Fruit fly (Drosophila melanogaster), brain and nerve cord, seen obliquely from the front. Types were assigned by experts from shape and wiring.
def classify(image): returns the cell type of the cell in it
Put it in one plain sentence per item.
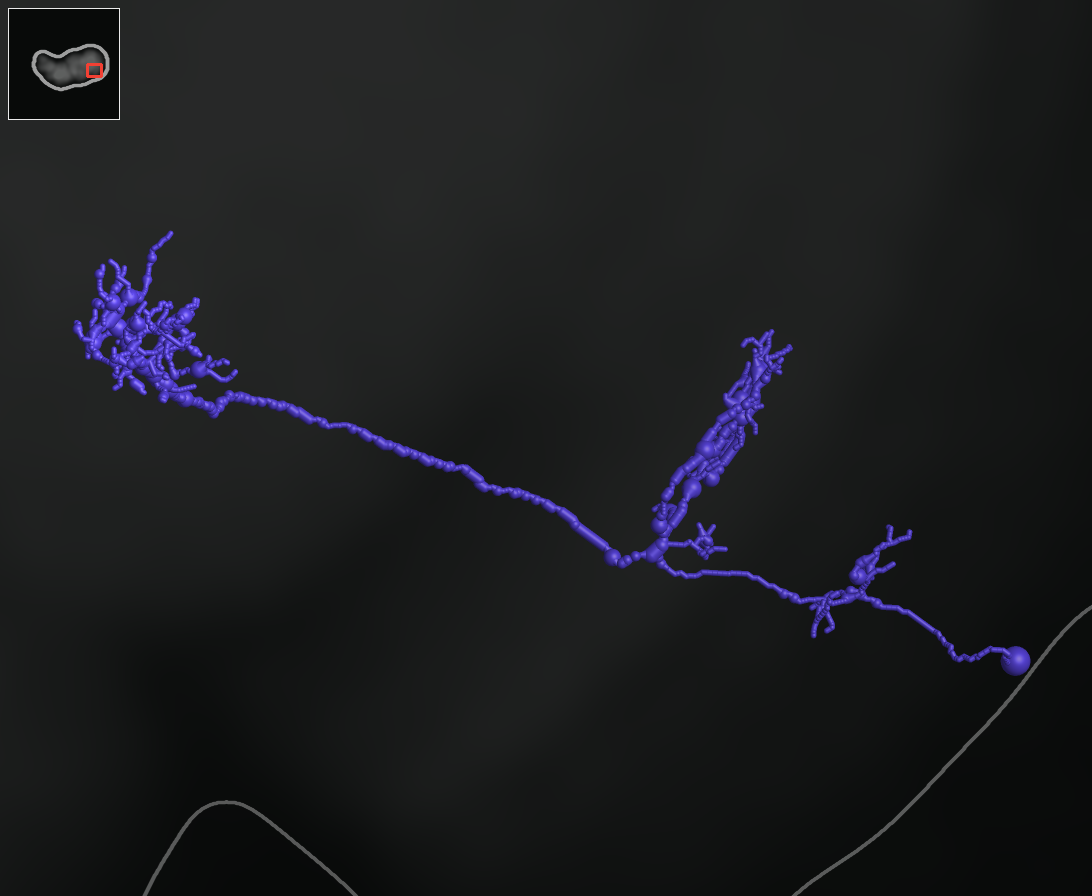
The cell type is TmY21.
